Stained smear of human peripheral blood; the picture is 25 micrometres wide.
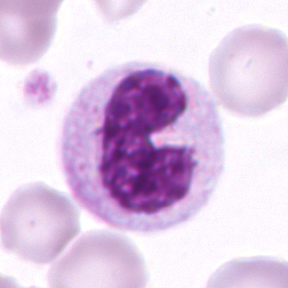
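Band neutrophil with a round, smooth outline. A notch in the nucleus opens toward the right side of the cell. Fine, faint pinkish granules lie like dust in the cytoplasm, where no distinct vacuoles are seen.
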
